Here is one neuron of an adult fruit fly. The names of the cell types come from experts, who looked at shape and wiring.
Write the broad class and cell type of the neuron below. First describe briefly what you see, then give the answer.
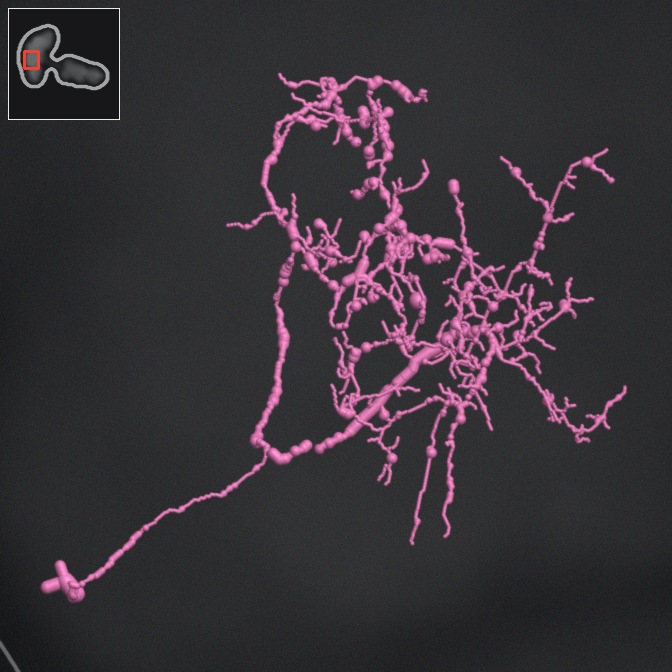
It lies in the brain. The cell body is at the lower left of the picture. This is a central-brain intrinsic neuron. It is of cell type SLP231.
